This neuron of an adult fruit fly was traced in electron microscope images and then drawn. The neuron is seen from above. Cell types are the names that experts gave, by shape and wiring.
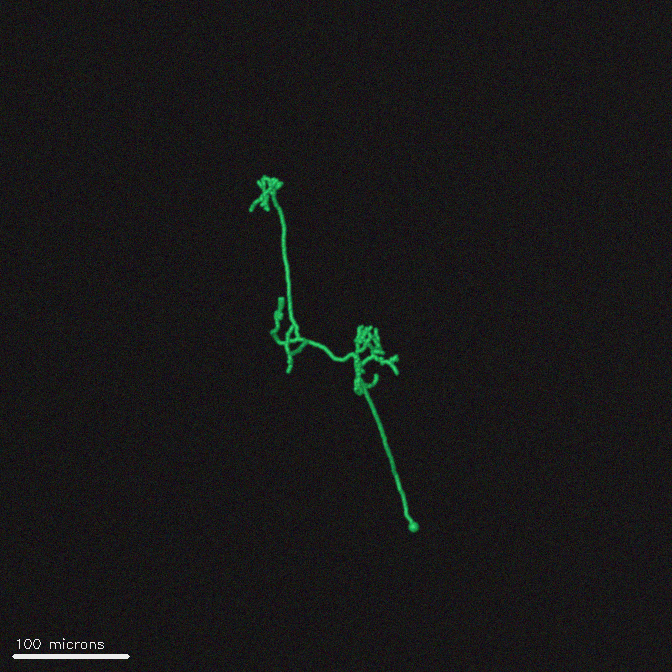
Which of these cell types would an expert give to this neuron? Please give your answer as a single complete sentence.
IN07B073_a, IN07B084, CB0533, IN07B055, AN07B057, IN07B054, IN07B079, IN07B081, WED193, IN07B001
As a matter of cell type, the neuron is IN07B079.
